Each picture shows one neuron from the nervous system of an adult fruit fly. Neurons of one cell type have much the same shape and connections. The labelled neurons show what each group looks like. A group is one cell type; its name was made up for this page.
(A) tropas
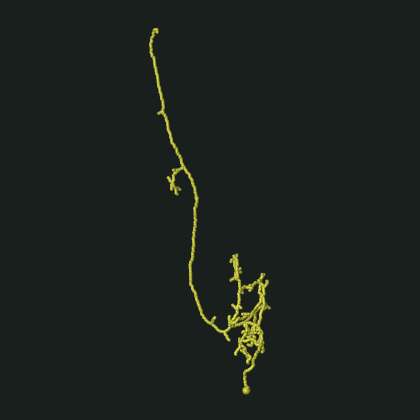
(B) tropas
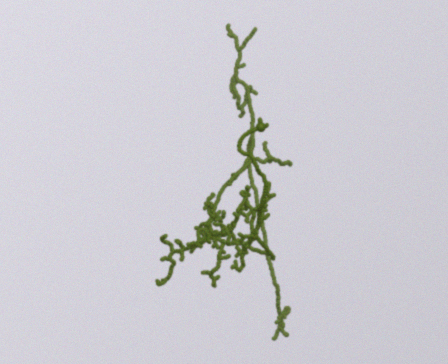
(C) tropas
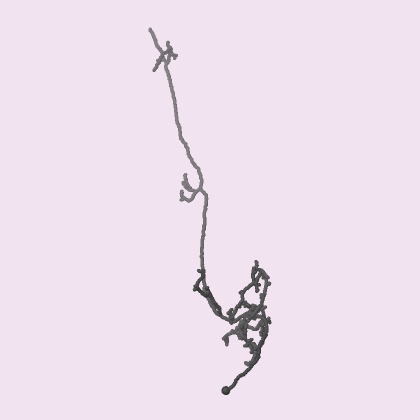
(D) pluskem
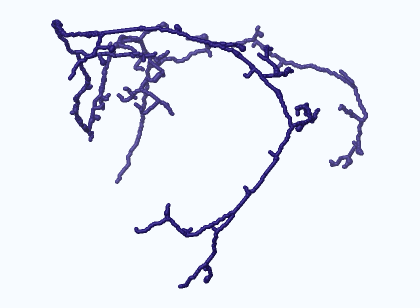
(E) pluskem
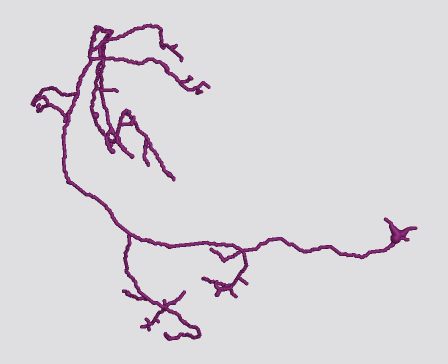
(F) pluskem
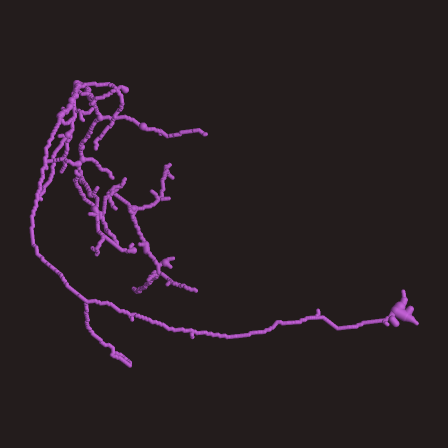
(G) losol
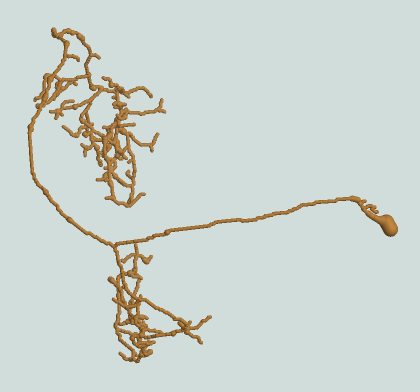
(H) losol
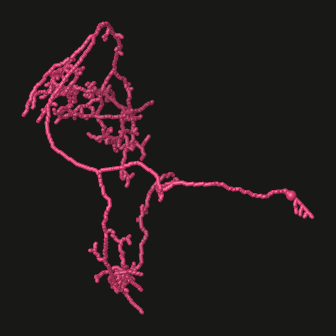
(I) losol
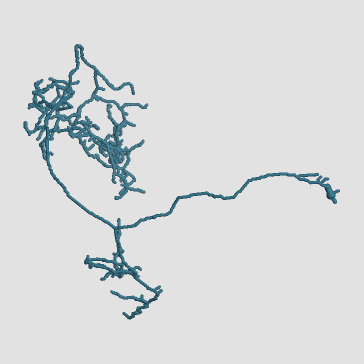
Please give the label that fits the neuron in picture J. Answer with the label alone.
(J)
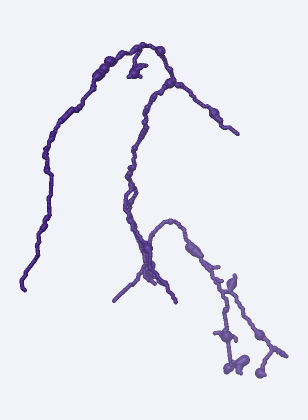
pluskem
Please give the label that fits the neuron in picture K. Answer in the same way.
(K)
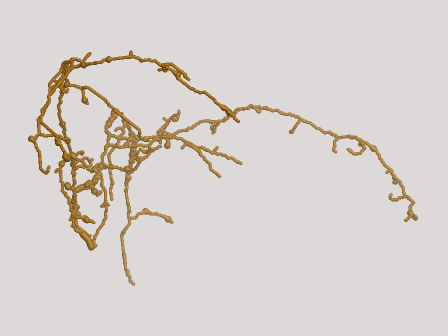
pluskem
